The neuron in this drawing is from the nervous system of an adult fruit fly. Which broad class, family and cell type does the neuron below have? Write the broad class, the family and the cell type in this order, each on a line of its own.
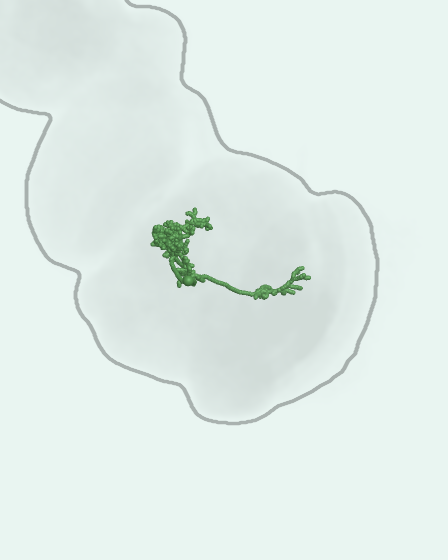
central-brain intrinsic neuron
hemilineage VLPa2
PVLP022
